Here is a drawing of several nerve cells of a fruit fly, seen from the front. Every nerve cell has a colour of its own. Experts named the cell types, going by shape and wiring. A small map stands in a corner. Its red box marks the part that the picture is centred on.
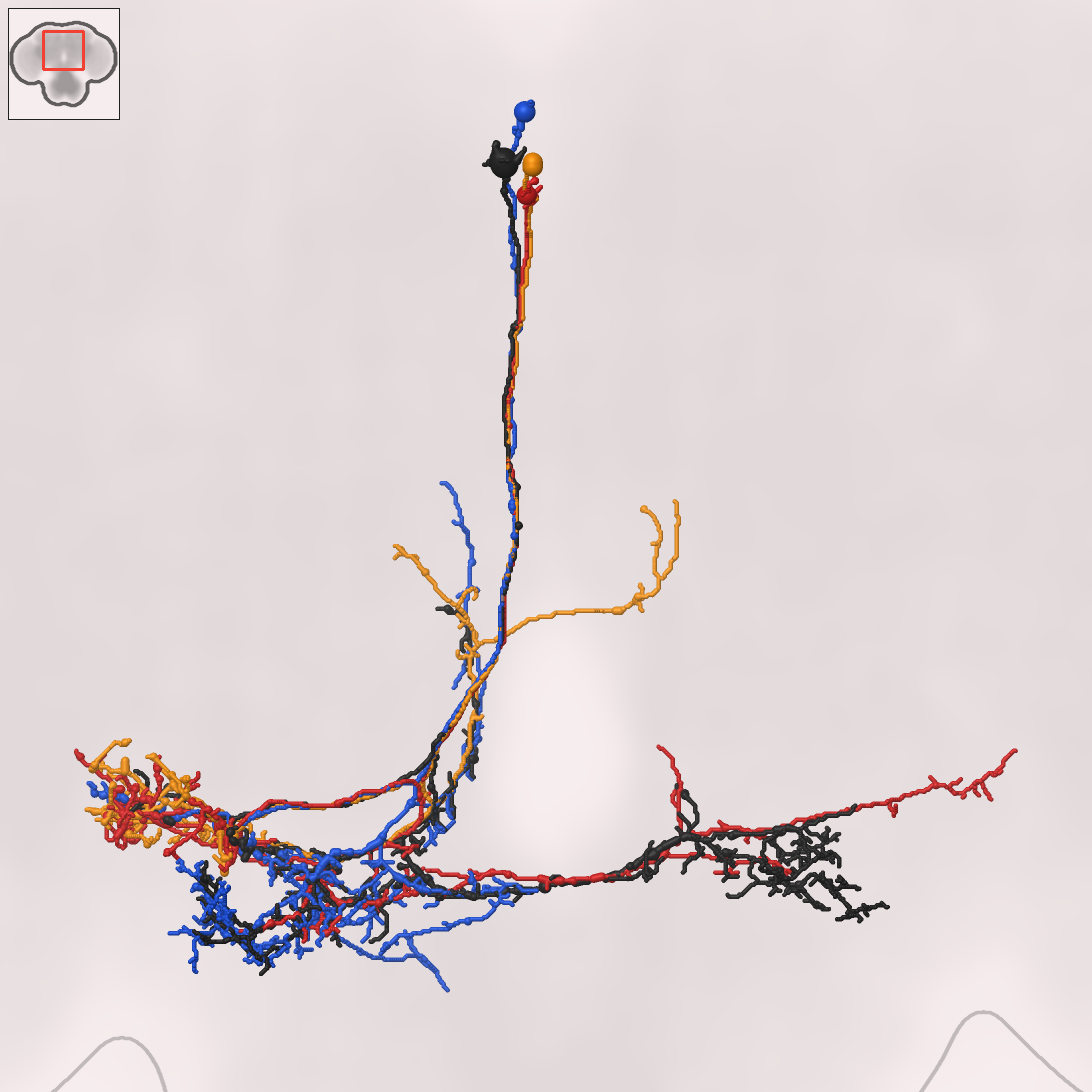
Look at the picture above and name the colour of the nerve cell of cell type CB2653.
red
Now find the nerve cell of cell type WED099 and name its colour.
blue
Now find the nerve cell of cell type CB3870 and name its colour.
black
